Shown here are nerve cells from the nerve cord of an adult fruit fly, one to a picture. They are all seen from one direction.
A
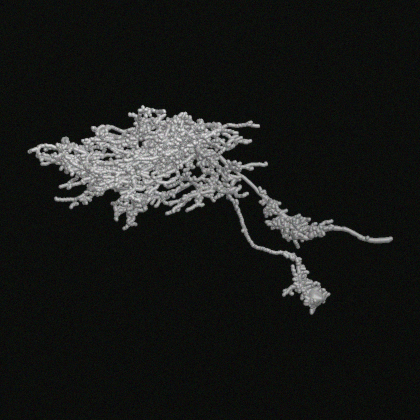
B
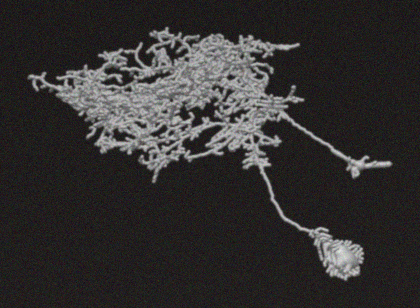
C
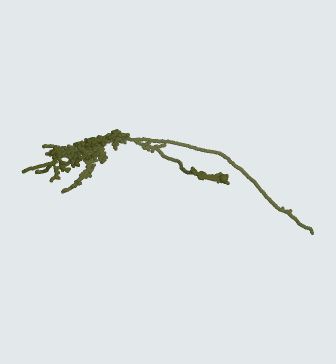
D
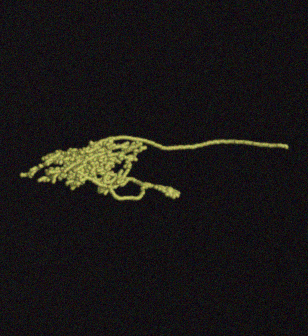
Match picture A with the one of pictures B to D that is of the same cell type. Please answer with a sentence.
The nerve cell in picture B is of the same cell type.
